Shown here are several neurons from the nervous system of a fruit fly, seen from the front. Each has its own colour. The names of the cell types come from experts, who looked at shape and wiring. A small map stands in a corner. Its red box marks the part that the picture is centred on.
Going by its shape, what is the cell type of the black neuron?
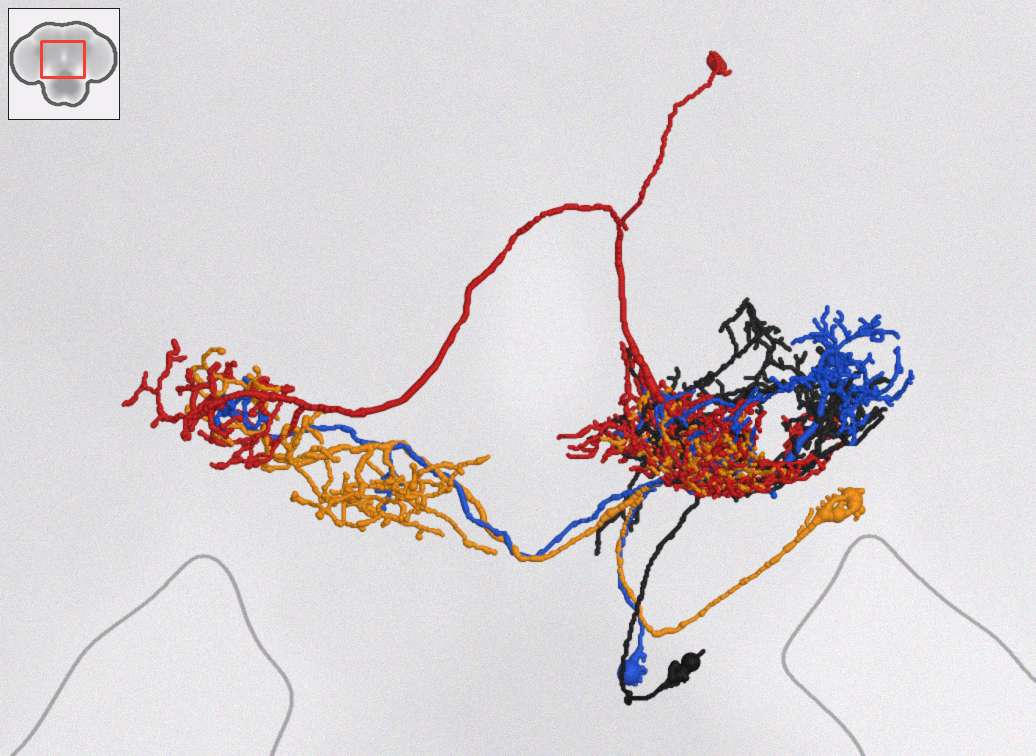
CB3746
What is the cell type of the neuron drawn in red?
AMMC012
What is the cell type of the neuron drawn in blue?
CB0432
